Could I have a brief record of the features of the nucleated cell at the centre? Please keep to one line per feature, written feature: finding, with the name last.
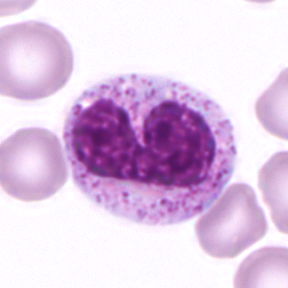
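Nucleus: notch between the two lobes cuts in from the upper edge
Nucleoli: none seen
Granules: many, small, reddish, scattered through the cytoplasm
Vacuoles: none in the cytoplasm
Name: band neutrophil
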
